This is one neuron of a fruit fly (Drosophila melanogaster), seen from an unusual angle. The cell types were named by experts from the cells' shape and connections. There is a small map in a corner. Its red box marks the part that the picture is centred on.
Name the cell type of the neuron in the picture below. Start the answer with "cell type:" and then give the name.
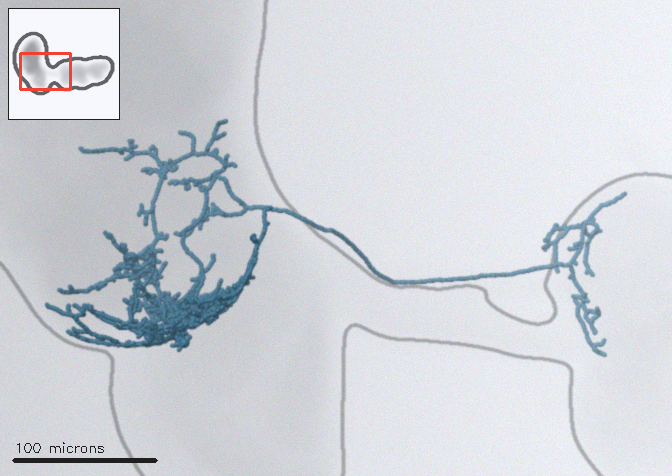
cell type: DNge027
